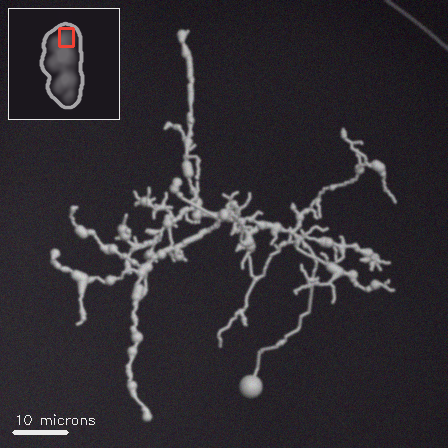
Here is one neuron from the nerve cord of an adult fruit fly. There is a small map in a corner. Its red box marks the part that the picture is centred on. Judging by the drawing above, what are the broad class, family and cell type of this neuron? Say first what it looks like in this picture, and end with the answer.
From top to bottom in the picture it spans about 75 microns. The picture shows dozens of branch ends. This is a nerve-cord intrinsic neuron. The family is hemilineage 20A.22A. The cell type is IN20A.22A077.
